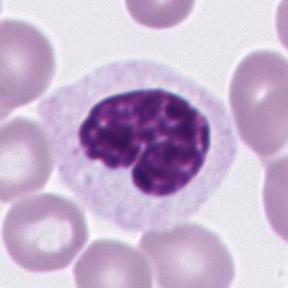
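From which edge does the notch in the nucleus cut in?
From the lower edge.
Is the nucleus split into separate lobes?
No; it is one connected mass, its chromatin dark purple and clumped with paler gaps between the clumps.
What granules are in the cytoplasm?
Fine, dust-like pinkish-violet granules, scattered throughout.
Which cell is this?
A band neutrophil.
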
